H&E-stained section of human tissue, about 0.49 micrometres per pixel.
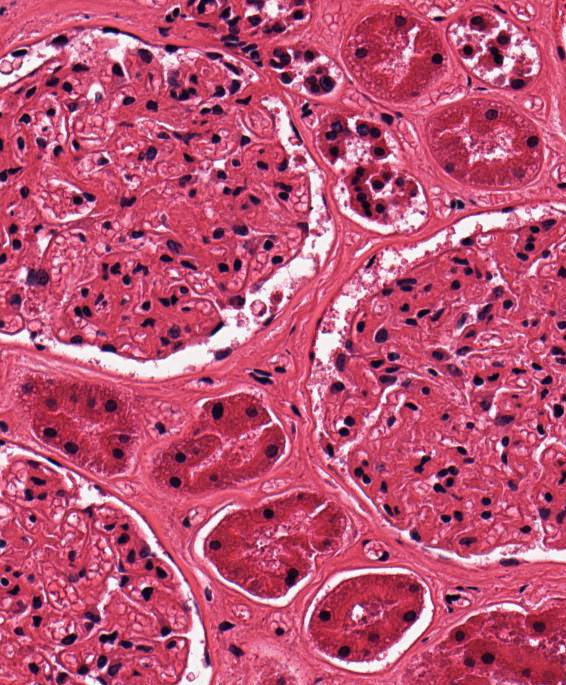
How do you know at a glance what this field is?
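The cortical labyrinth of the kidney fills this field. Three large rounded cellular units, at upper left, right middle and lower left, are each parted from a pink outer wall by a narrow white crescent of empty space.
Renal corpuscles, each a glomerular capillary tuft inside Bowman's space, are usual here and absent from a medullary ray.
Smaller round tubules between the units are mostly lined by cells with abundant, deeply eosinophilic granular cytoplasm.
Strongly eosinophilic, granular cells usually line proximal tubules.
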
